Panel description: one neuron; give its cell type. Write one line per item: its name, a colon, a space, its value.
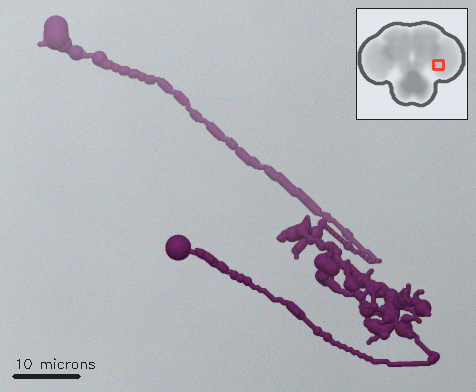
cell type: Tm2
